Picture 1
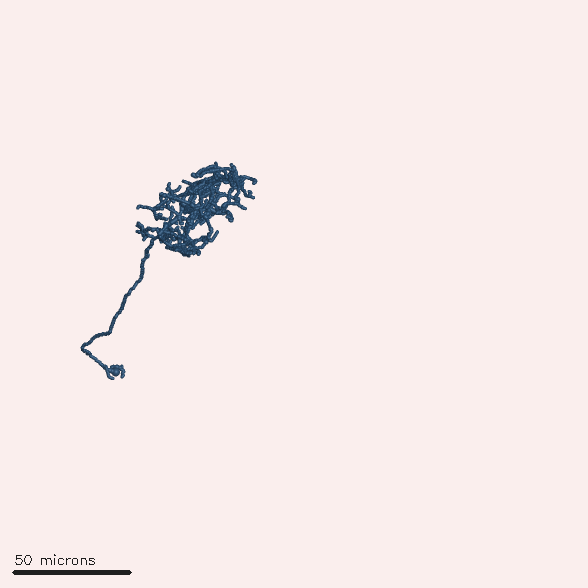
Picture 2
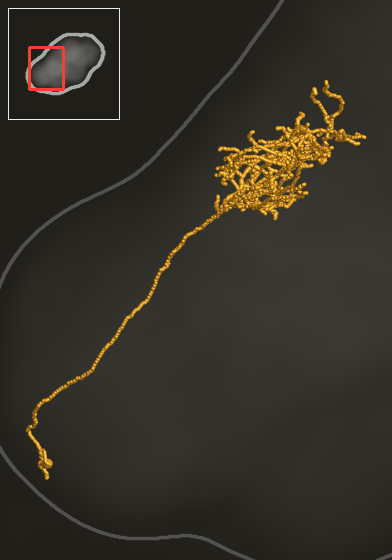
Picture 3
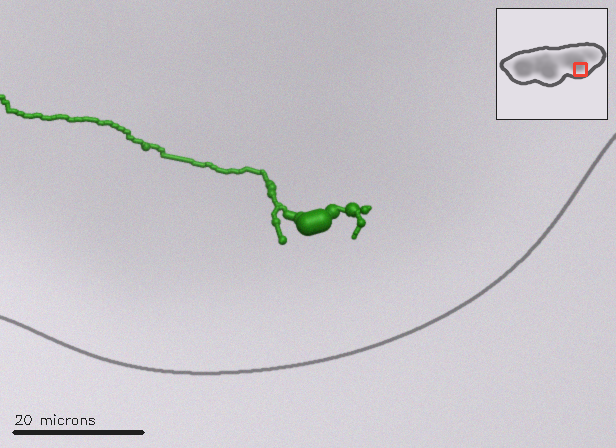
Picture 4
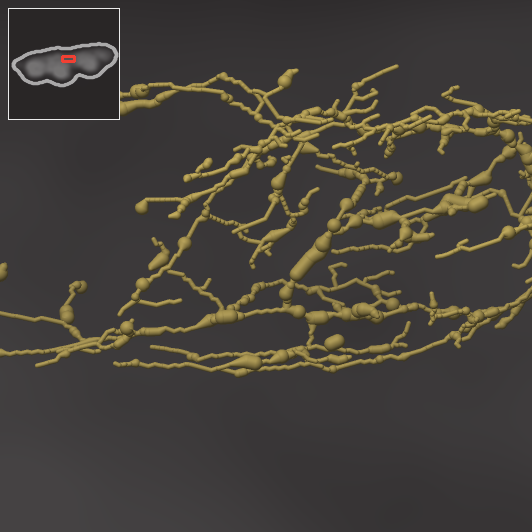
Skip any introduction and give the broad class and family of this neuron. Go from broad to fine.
nerve-cord intrinsic neuron; hemilineage 16B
